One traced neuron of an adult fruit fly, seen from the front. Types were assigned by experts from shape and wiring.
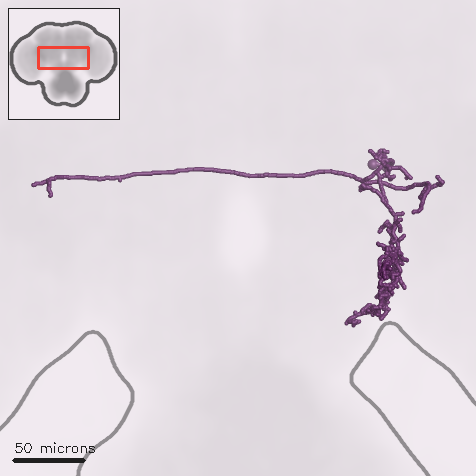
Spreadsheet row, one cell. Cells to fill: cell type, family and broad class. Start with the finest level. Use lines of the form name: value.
cell type: CB2472
family: hemilineage VLPl&p2_posterior
broad class: central-brain intrinsic neuron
